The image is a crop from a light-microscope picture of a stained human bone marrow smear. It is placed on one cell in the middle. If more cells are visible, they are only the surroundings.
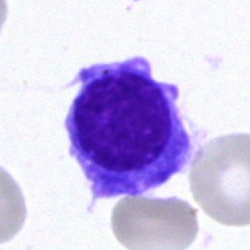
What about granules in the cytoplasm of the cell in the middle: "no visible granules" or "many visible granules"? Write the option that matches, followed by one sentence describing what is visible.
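No visible granules. No distinct granules are seen in the cytoplasm.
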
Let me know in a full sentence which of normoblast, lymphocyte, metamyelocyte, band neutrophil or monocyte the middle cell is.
The cell of interest, in the center, is a lymphocyte.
